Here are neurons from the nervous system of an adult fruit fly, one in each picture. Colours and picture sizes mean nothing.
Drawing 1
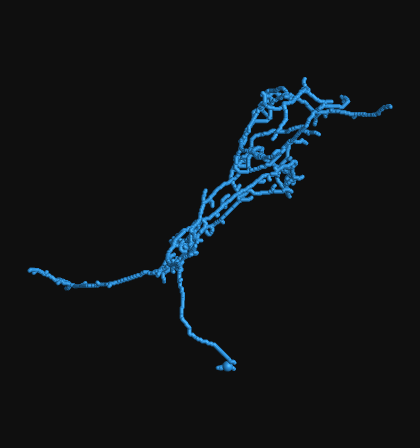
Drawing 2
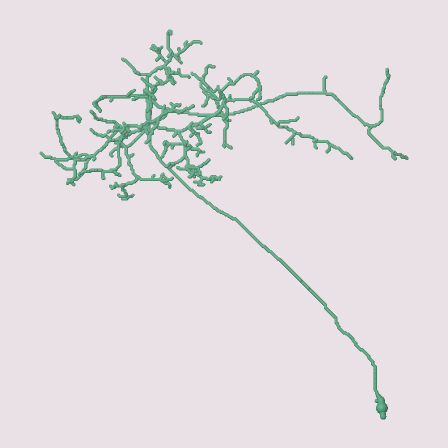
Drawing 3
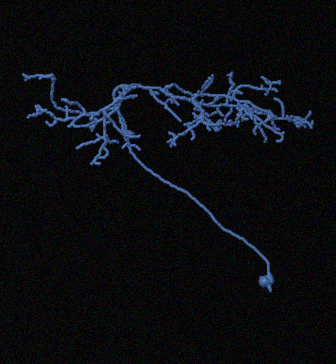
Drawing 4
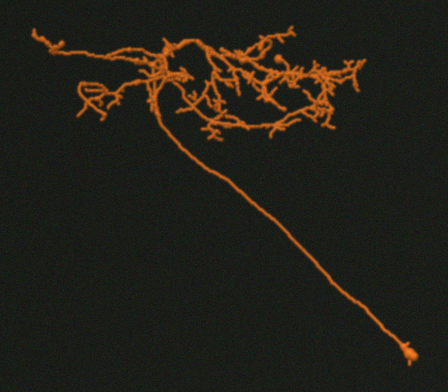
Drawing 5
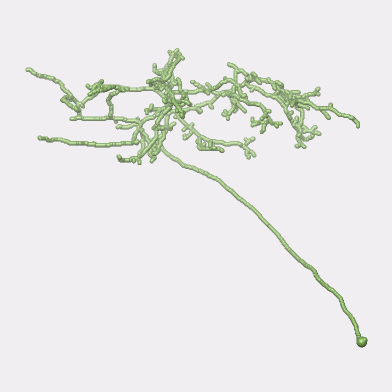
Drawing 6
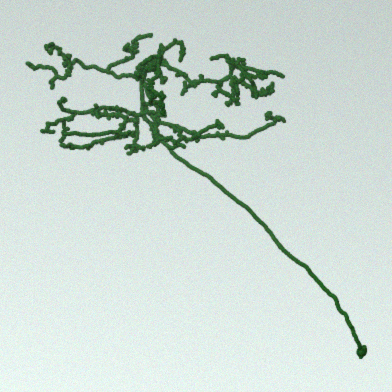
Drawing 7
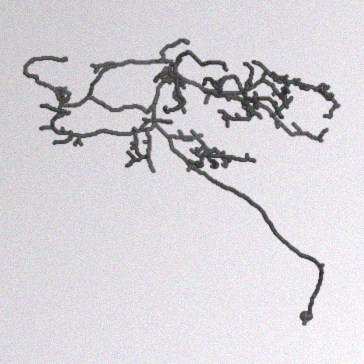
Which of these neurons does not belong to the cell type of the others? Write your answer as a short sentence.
The neuron in drawing 1 is of another cell type than the rest.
